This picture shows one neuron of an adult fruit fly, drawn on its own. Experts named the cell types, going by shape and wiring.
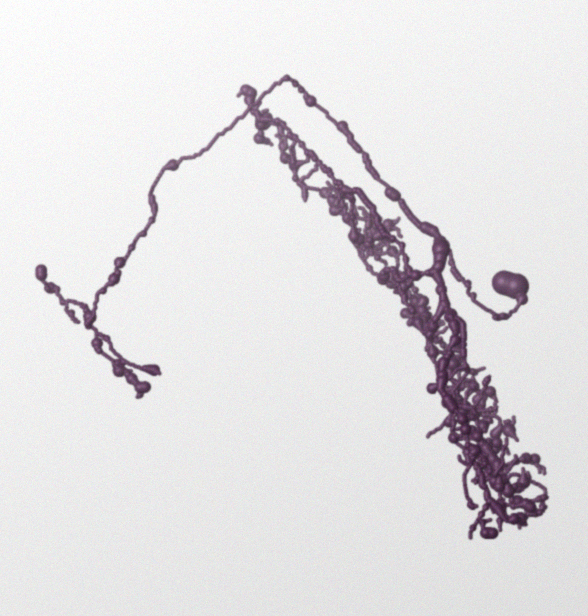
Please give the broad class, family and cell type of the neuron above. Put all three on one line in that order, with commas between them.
optic-lobe intrinsic neuron, Tlp, Tlp14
